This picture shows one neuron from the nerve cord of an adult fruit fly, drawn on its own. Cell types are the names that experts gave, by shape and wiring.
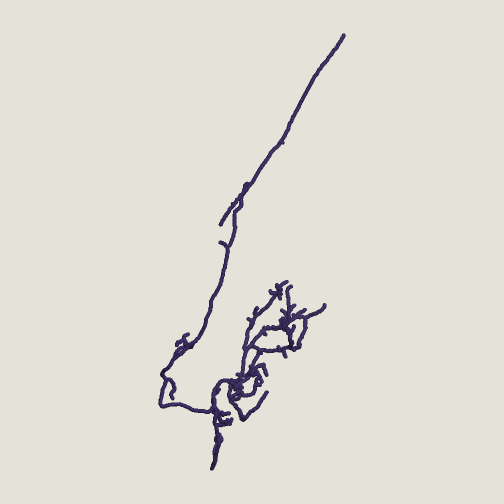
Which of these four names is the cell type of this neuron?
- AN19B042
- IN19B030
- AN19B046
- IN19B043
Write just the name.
AN19B046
